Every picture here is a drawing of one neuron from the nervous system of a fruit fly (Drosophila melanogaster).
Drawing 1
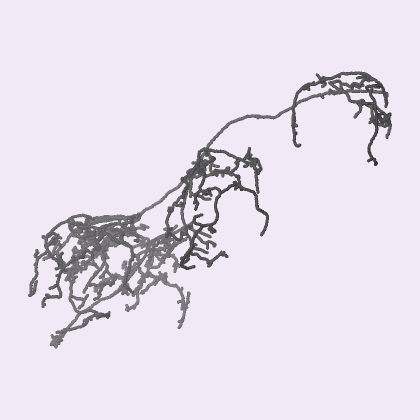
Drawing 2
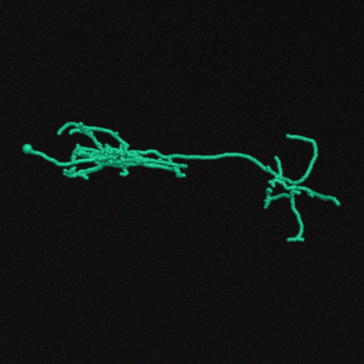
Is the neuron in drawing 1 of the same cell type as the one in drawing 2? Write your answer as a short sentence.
They are of different cell types.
